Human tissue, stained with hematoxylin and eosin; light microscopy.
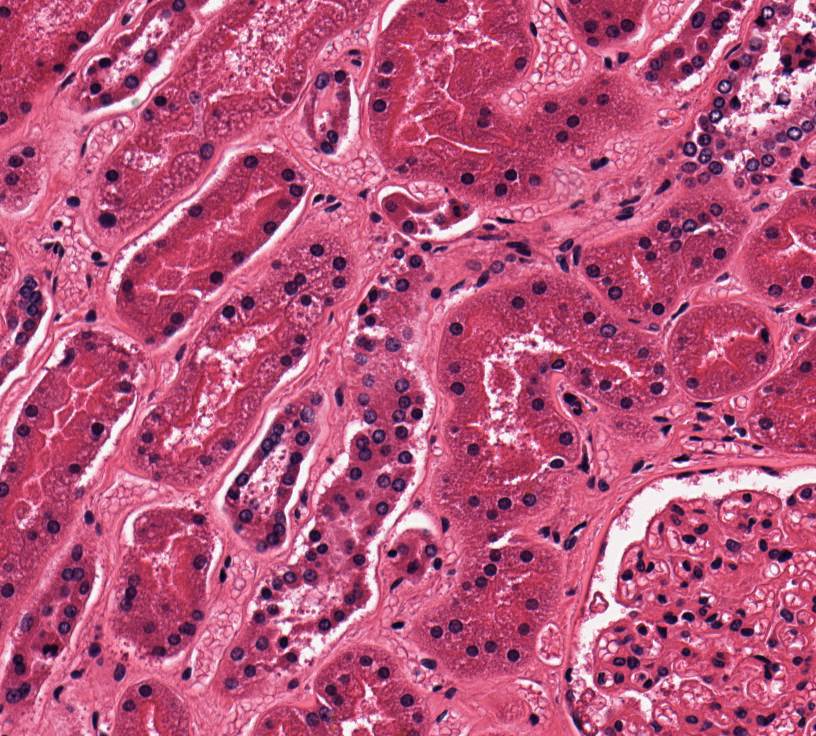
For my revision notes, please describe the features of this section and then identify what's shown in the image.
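Closely packed tubules fill most of the field, cut longitudinally, obliquely and across. Lining: single layer, cuboidal to low columnar cells. Cytoplasm abundant, granular, strongly eosinophilic. Nuclei round, dark, fairly uniform in size. Section: renal cortex.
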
